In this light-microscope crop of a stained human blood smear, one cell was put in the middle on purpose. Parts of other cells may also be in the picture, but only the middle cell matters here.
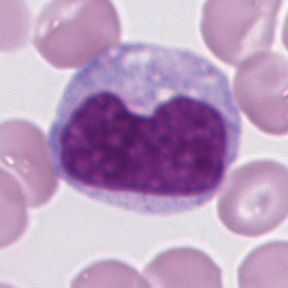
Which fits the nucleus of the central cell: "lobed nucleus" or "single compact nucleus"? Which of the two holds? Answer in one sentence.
It is a single compact round, oval or kidney-shaped nucleus that the cell has.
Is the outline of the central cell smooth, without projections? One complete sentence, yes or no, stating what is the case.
Yes, what bounds this cell is a smooth, even outline.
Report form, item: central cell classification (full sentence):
For this crop, the central cell is a monocyte.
